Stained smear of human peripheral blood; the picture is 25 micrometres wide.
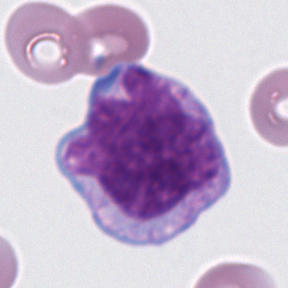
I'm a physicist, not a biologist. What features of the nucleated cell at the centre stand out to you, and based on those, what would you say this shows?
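The cell measures about 15 micrometres across, and its nucleus about 13 micrometres. That nucleus is irregular and folded, with an indentation near its top. Its chromatin is fine and lacy rather than gathered into coarse dense clumps. The cytoplasm forms its widest band below the nucleus and shows only a faint fine dusting, with no coarse granules. This is an atypical promyelocyte.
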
